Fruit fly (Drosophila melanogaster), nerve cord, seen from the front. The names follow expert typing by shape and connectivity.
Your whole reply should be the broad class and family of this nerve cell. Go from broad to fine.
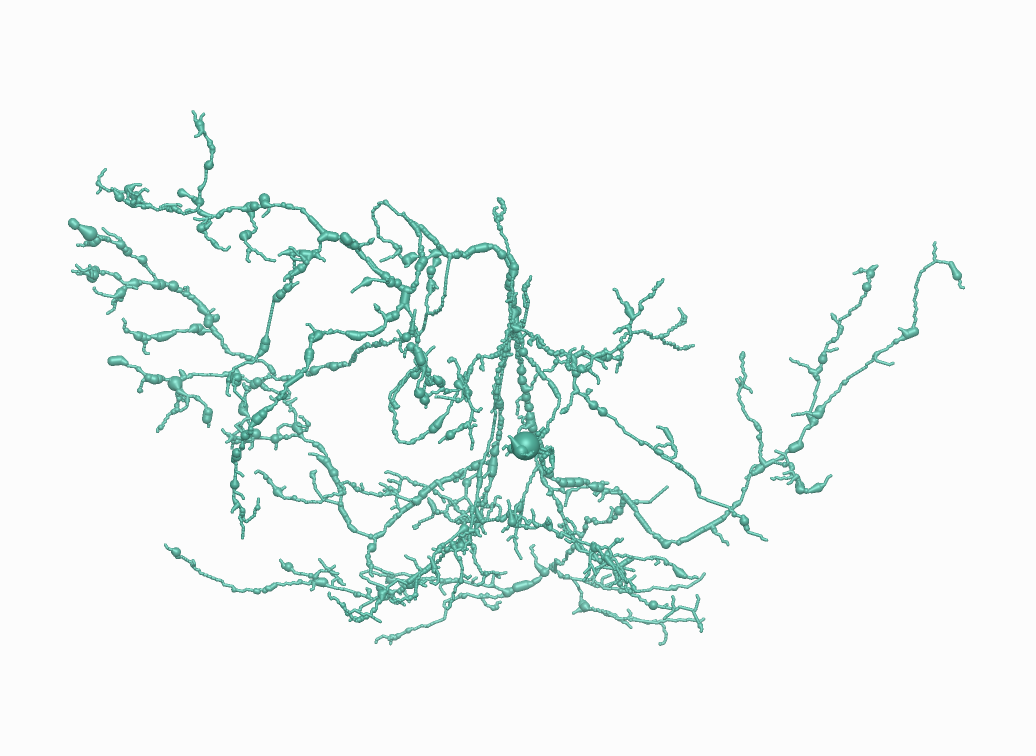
ascending neuron; hemilineage 10B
